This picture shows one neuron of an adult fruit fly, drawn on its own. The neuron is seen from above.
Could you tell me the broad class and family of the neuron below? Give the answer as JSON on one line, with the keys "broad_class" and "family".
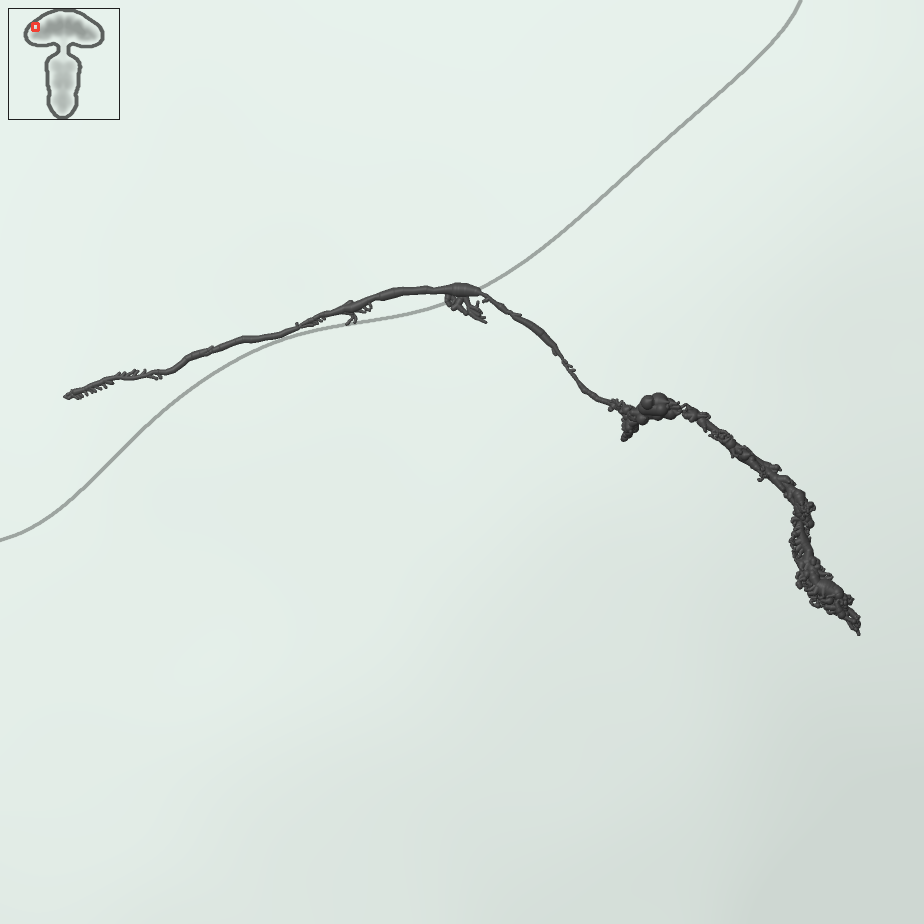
{"broad_class": "photoreceptor or other optic-lobe sensory neuron", "family": "class visual"}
